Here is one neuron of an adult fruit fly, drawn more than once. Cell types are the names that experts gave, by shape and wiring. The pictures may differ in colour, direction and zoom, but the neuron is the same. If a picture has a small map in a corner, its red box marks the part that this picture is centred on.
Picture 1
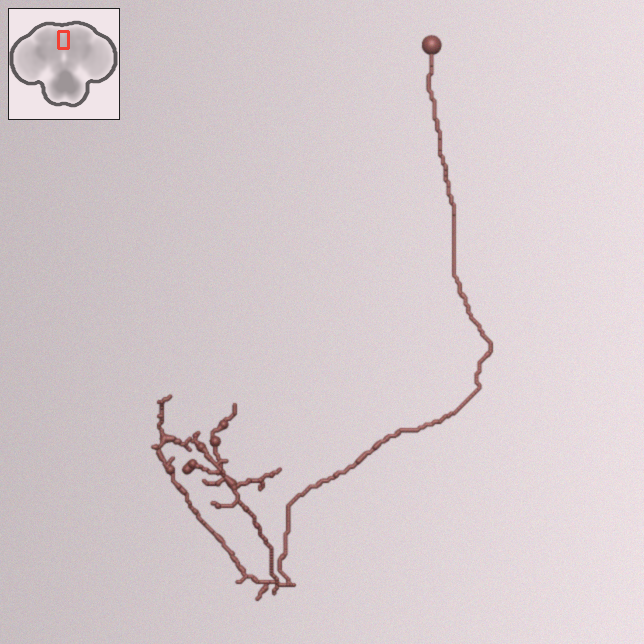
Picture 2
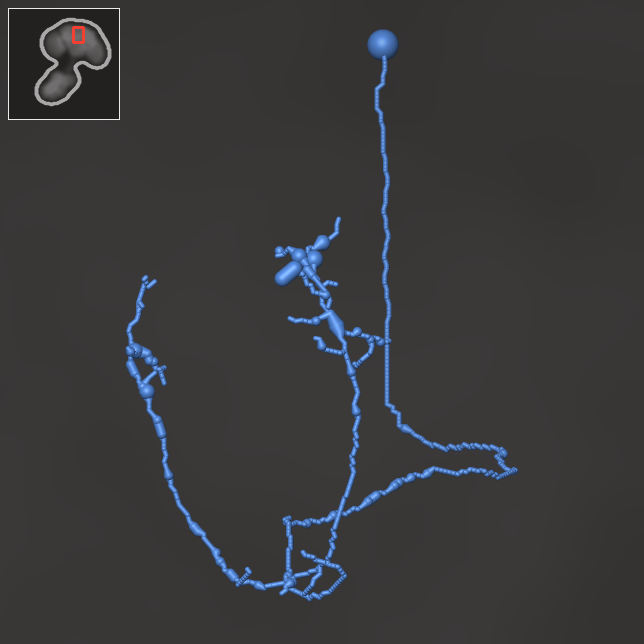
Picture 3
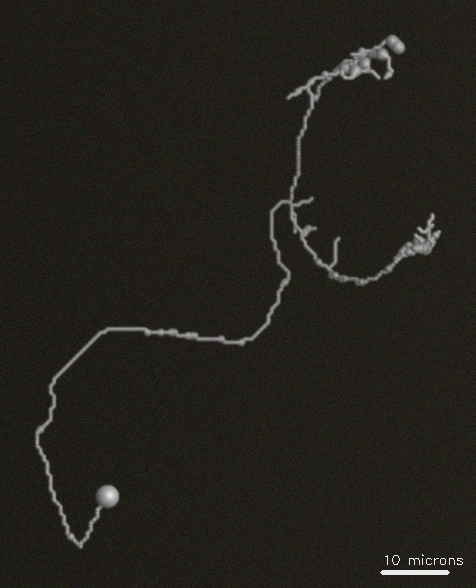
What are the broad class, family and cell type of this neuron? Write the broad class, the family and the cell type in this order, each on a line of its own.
central-brain intrinsic neuron
class CX
vDeltaM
